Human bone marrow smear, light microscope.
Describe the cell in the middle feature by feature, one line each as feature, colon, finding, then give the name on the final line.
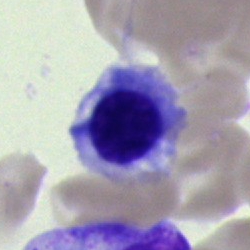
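Chromatin: dense, dark purple
Nucleolus: none seen
Cytoplasm: blue
Granules: none visible
Name: erythroblast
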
